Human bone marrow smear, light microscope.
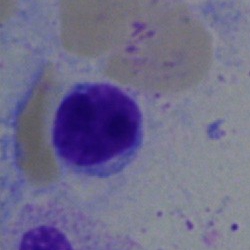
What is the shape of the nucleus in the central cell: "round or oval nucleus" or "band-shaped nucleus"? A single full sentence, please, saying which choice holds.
Its nucleus is a round or oval mass rather than a curved band.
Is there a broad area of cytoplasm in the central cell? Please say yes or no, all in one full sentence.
No, rather than abundant, the cytoplasm of the cell is scant.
